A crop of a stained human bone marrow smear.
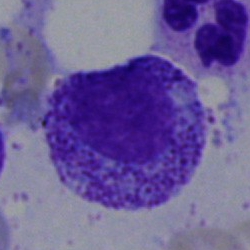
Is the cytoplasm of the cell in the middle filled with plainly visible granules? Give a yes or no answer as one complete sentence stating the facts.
Yes, it is many visible granules that the cytoplasm of this cell contains.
